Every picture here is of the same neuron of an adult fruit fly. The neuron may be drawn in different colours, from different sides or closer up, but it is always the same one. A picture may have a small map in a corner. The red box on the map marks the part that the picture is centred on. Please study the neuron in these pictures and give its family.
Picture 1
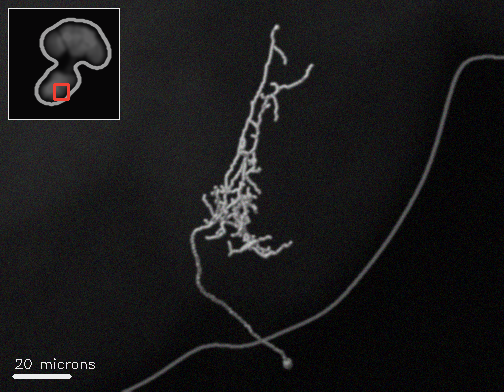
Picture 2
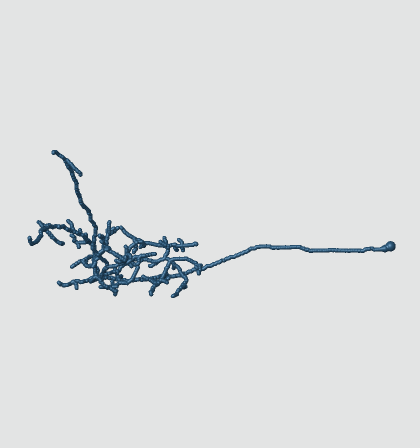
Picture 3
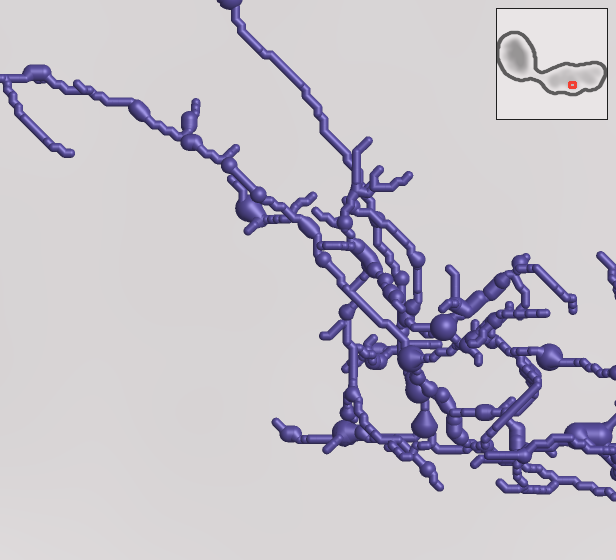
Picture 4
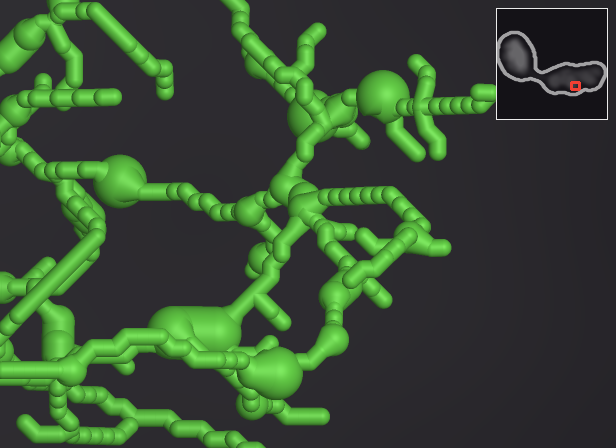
hemilineage 01B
